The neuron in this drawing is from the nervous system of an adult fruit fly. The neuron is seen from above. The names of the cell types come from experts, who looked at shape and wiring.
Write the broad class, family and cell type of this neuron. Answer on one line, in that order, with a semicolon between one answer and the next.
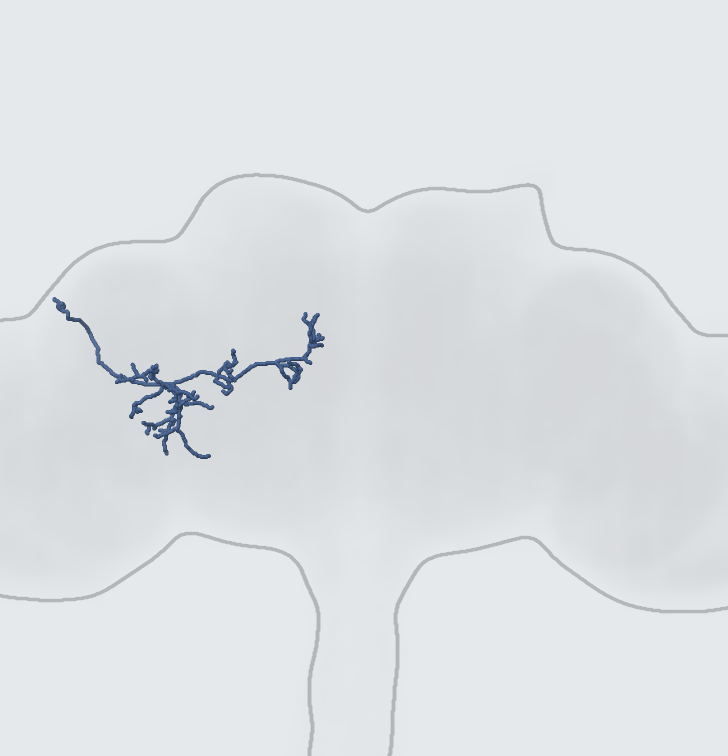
central-brain intrinsic neuron; hemilineage SLPal3_and_SLPal4_dorsal; SLP183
